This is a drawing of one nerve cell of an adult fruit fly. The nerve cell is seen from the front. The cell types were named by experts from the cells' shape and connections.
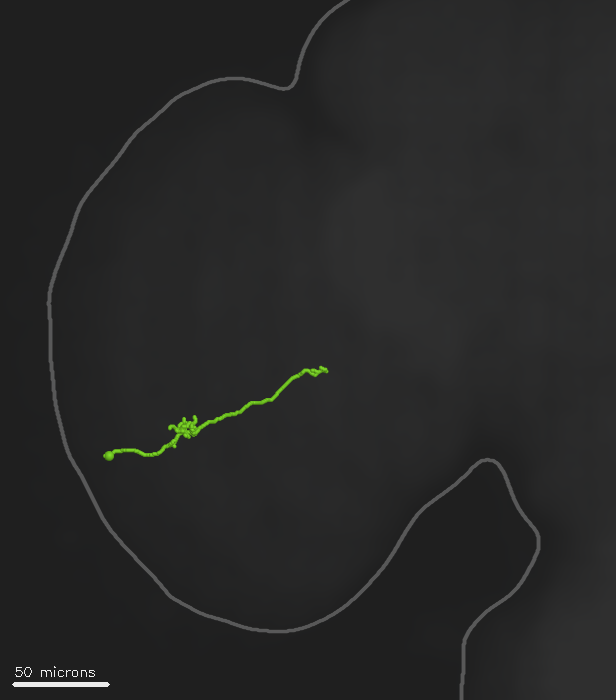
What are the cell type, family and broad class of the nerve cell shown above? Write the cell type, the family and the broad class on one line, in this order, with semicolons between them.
Tm9; Tm; optic-lobe intrinsic neuron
